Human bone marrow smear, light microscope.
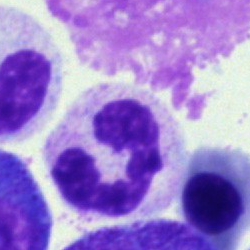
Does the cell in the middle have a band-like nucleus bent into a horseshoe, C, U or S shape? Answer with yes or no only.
Yes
